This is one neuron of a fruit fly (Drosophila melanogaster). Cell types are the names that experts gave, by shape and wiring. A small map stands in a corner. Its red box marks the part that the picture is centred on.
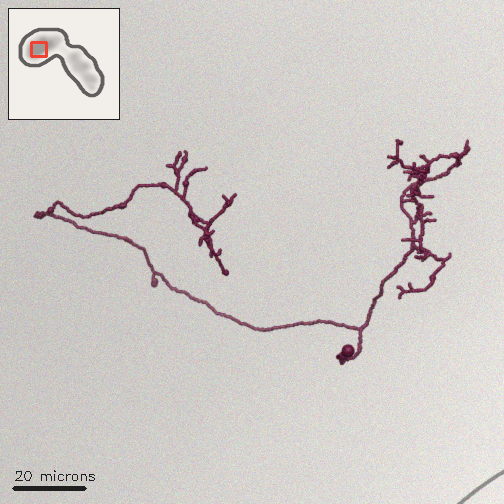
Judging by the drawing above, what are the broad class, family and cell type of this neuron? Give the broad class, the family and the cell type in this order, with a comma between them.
central-brain intrinsic neuron, hemilineage DL1_dorsal, LHPV5b2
